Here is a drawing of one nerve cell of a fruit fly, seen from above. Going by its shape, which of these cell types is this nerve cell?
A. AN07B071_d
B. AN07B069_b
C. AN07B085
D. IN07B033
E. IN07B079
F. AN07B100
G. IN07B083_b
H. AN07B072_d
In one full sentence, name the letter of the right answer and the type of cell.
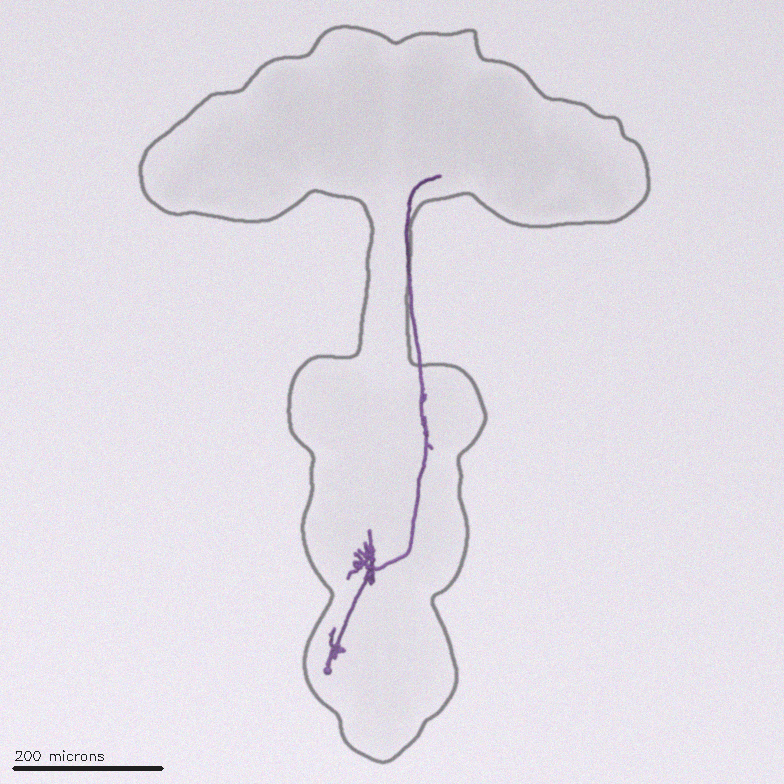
The nerve cell is identified as AN07B072_d, the cell type in option H.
